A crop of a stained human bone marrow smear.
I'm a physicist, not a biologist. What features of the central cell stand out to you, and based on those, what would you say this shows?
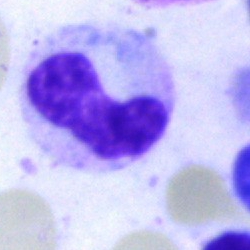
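Nucleus curved like a bean, notched on its upper side. Chromatin dark purple and clumped, paler patches between the clumps. Cytoplasm with only sparse, faint, fine lilac granules. Outline roughly round. Name: band neutrophil.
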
